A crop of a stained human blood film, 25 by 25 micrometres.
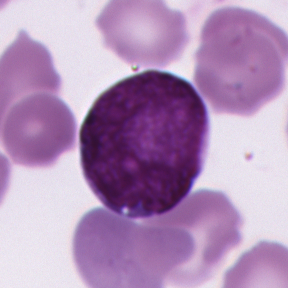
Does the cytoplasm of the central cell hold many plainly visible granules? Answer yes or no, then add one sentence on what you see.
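No. No distinct granules are visible in the cell.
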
